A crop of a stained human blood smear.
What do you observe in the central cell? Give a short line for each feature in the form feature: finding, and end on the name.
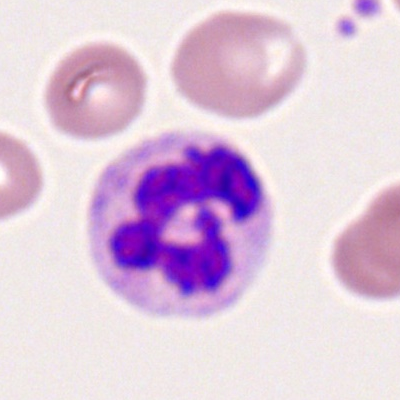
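Outline: round, smooth
Nucleus: several separate lobes
Lobes: in a ring around a pale central area
Cytoplasm: pale pinkish-lilac
Identity: segmented neutrophil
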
